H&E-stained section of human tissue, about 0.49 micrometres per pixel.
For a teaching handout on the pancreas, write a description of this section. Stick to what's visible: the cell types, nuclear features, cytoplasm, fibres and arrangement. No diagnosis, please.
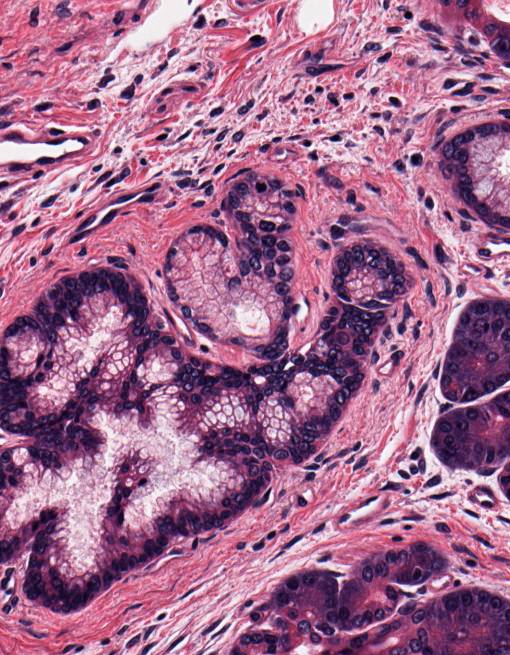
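Central and left glands: lining cells with pale, finely bubbly cytoplasm, apparently mucin-filled. In these, nuclei small, dark, pressed against cell bases along each gland's outer edge. Right edge and bottom right: glands with darker purple-pink cytoplasm, not pale or mucinous. All glands sit in pink fibrous stroma with many scattered spindle-shaped nuclei.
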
